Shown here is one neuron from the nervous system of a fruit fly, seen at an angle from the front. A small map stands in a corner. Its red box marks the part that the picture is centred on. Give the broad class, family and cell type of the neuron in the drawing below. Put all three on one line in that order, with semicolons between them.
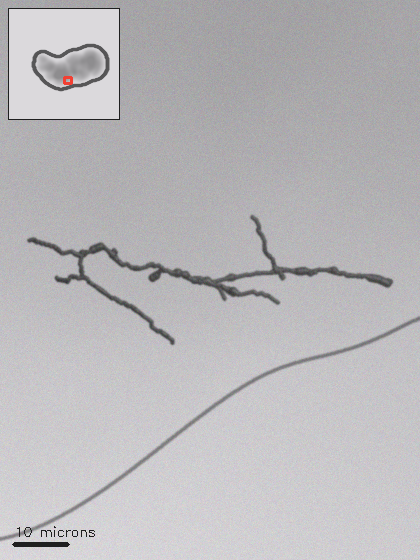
sensory neuron entering the nerve cord; class gustatory; LgLG7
